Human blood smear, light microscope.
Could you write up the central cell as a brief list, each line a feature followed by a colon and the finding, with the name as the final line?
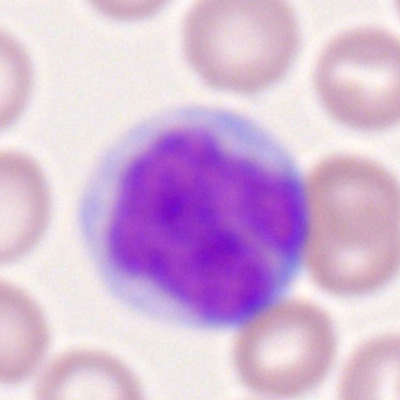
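Outline: round and smooth
Nucleus: fills most of the cell
Cytoplasm: a thin rim, widest on the left side
Colour: pale blue cytoplasm
Name: monocyte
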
